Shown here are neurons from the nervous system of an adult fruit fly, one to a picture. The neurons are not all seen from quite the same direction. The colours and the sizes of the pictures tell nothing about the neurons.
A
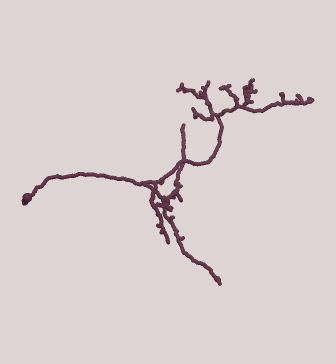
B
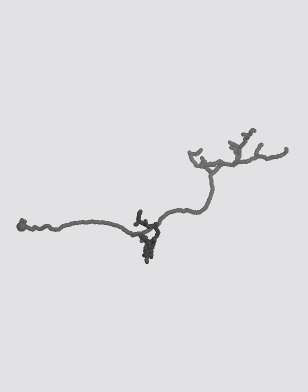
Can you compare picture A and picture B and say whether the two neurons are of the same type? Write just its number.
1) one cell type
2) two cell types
2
